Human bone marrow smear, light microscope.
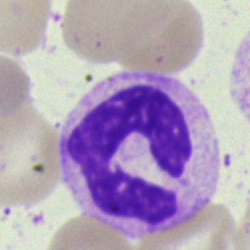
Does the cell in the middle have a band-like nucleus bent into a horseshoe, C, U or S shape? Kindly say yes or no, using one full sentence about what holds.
Yes, it is a curved, lobeless band that the nucleus of this cell forms.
